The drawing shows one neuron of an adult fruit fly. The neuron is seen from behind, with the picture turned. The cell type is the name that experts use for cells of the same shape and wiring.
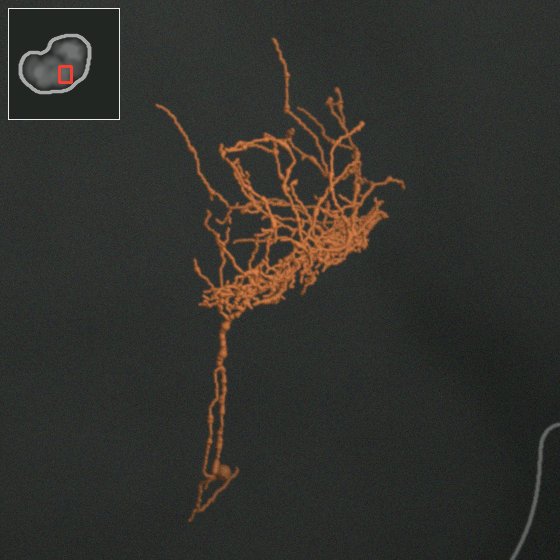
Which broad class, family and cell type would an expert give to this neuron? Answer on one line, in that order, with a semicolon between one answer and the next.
central-brain intrinsic neuron; hemilineage VLPd&p1_dorsal; PVLP007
